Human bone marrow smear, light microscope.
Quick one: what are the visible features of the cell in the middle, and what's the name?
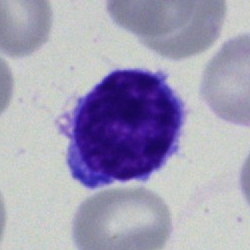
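Chromatin's dark purple and coarsely clumped, with paler patches in between. There's only scant cytoplasm, mostly a narrow blue rim at the lower left, and a small pale frayed fringe sticks out from the left edge. It's a lymphocyte.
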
